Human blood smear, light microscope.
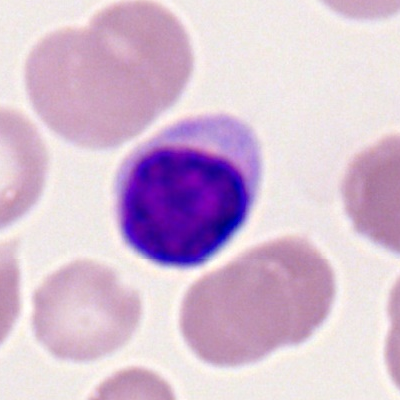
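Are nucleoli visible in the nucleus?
No; none can be seen.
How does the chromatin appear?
Dense, dark purple and clumped.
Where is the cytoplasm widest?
At the top; elsewhere it is a scant pale blue rim within the smooth, rounded outline.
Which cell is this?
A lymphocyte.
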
